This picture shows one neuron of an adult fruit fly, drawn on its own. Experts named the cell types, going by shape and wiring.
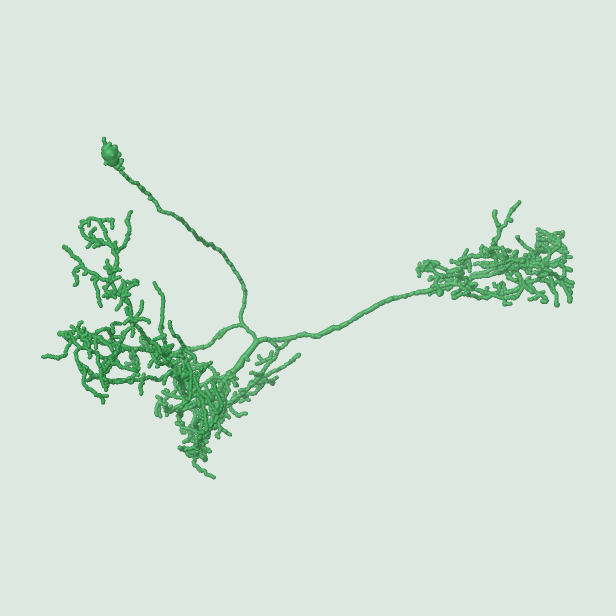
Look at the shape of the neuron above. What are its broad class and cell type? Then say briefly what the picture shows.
Its broad class is central-brain intrinsic neuron. It is of cell type LAL165. As drawn here it is wider than it is tall.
